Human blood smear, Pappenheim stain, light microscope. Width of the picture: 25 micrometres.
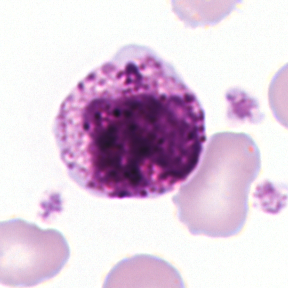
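Basophil: the cell holds coarse, dark purple-black granules, and they lie over the nucleus as well as over the cytoplasm. Because of those overlying granules, the outline of the nucleus is only partly visible. The band of pale, pinkish-lilac cytoplasm, I notice, is widest on the upper left side.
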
